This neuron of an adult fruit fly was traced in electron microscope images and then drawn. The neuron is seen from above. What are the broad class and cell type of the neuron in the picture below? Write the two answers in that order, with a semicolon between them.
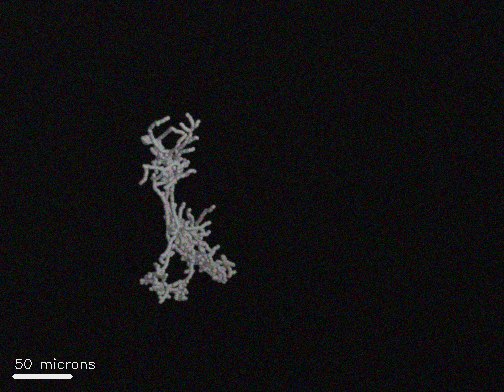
central-brain intrinsic neuron; LAL111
